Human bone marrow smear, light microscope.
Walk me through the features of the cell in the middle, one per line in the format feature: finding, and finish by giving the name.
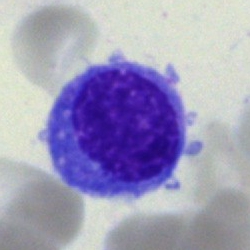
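Shape: a round outline, as you can see
Cytoplasm: stained a deep blue
Granules: none to be seen in the cytoplasm
Surface: look for the small rounded blebs projecting from it
Name: blast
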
